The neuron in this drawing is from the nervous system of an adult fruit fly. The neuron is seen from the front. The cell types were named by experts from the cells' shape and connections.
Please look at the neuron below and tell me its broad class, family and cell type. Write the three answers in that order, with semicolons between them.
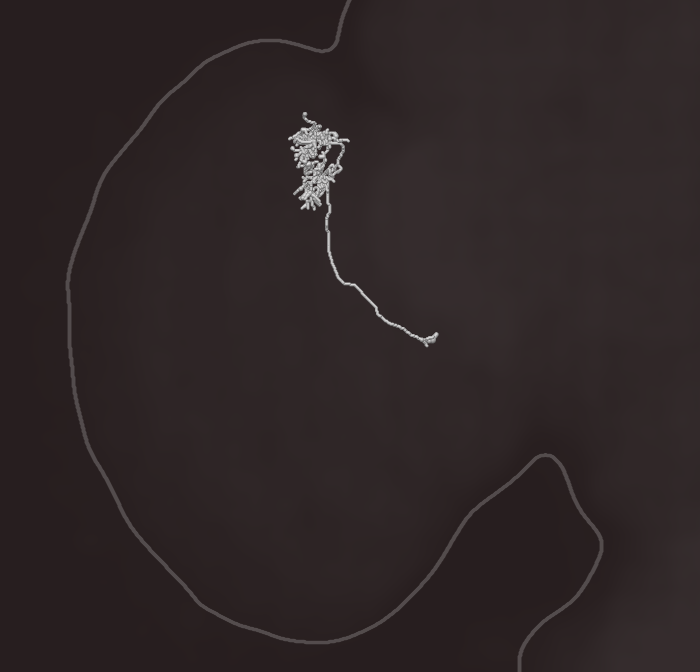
optic-lobe intrinsic neuron; LPi; LPi2e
